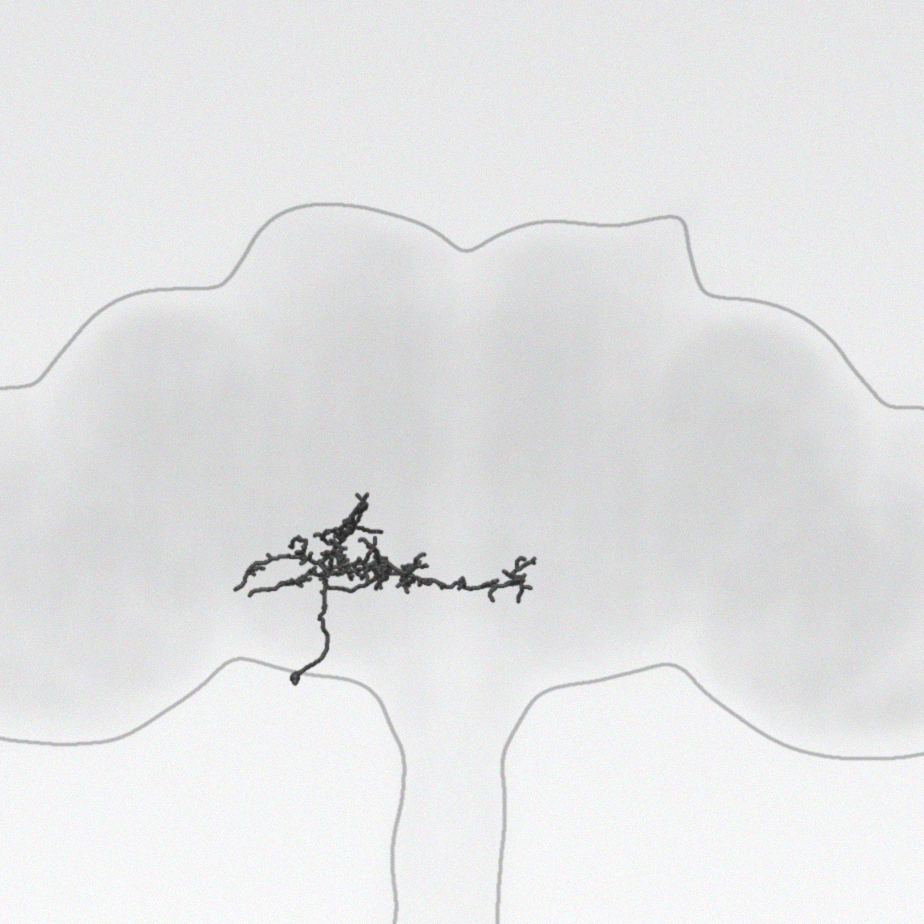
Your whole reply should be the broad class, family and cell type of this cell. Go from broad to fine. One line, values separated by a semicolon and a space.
central-brain intrinsic neuron; hemilineage PSp1; PS188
